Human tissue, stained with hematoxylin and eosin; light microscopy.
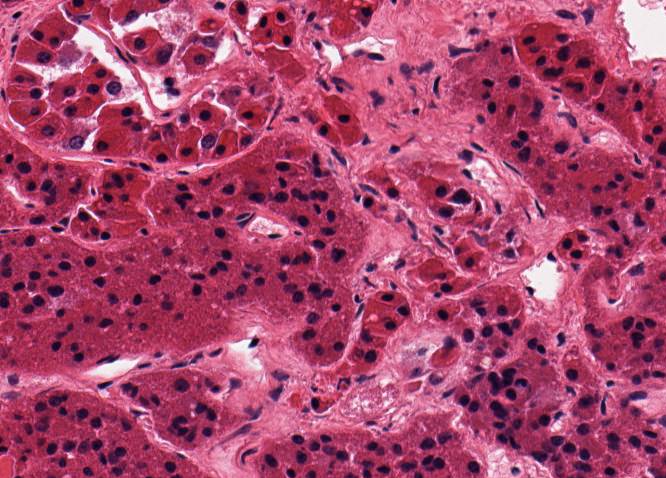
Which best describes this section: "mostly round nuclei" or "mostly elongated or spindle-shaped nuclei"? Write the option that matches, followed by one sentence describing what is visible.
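Mostly round nuclei. Nuclei of the polygonal cells are round, dark and mostly single, set roughly in the centre of each cell.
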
